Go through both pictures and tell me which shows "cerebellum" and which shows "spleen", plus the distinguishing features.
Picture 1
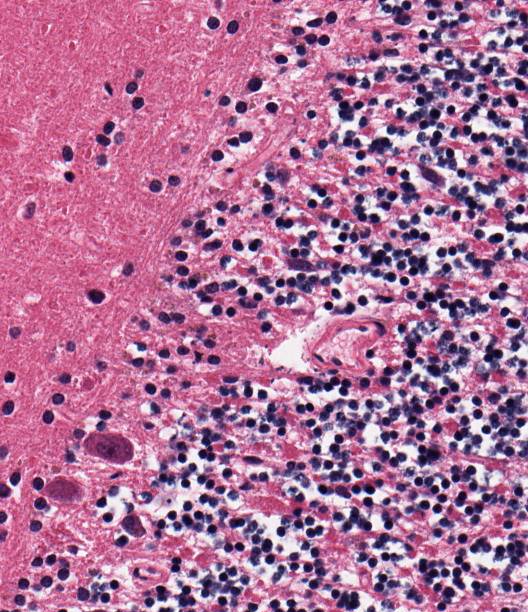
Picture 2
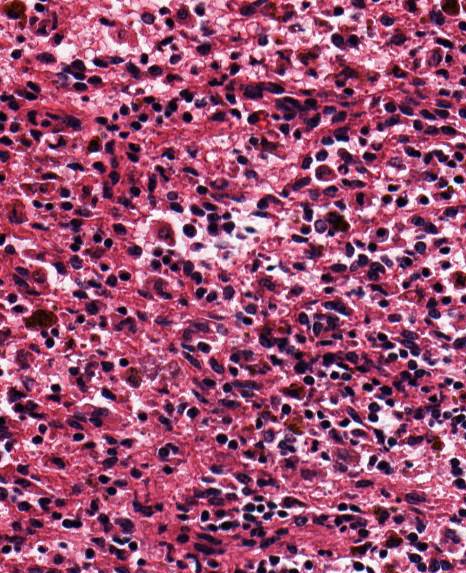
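Cerebellum is the first picture and spleen the second. The cerebellum is divided into zones: the right zone is packed with small, round, dark blue nuclei with very scant cytoplasm, while the left is finely fibrillary pink neuropil holding only scattered small nuclei. Small pale pink cell-free islands lie between the dark nuclei of the dense zone. The spleen instead forms a diffuse sheet of loosely arranged mixed cells, without glands or other organised units, crossed irregularly by thin wavy pink fibrillary strands. Its small cells with round, dense, dark nuclei and scant cytoplasm are most crowded toward the lower right, and coarse brown granular pigment sits in scattered cells.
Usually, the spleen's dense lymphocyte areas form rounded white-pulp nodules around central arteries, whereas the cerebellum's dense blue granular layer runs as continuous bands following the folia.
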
